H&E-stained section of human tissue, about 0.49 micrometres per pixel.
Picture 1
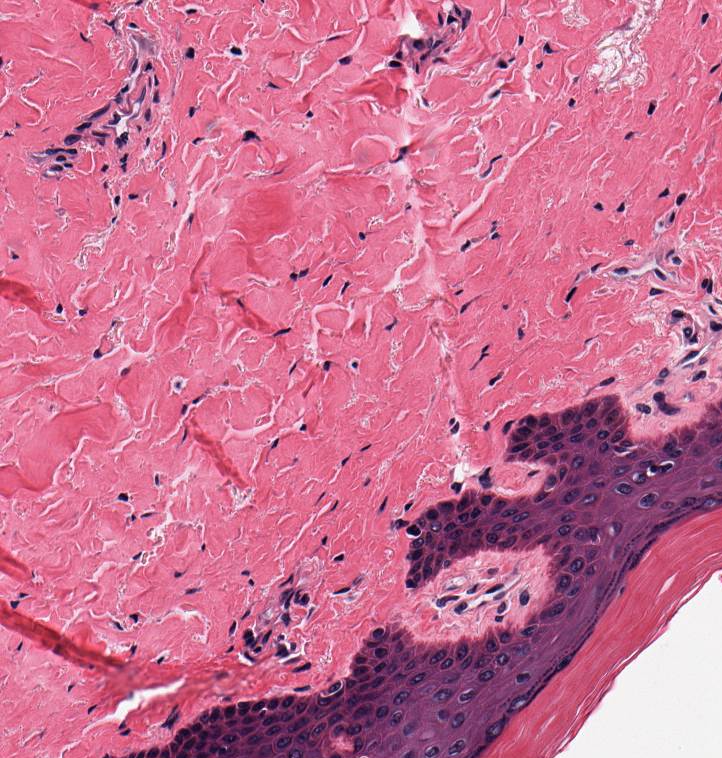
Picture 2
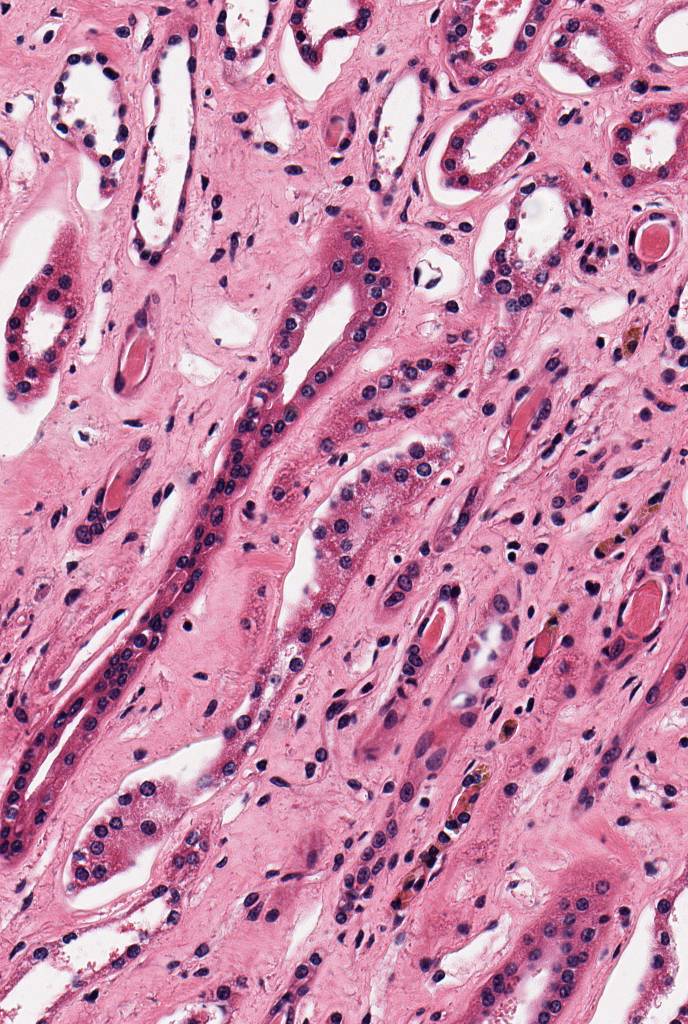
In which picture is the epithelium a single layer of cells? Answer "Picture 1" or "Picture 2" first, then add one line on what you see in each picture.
Picture 2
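In picture 1: Stratified squamous epithelium lies along the lower right corner, and dense connective tissue fills the rest of the field.
In picture 2: The tubules are lined by a single layer of cuboidal cells with round dark nuclei and pink cytoplasm.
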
